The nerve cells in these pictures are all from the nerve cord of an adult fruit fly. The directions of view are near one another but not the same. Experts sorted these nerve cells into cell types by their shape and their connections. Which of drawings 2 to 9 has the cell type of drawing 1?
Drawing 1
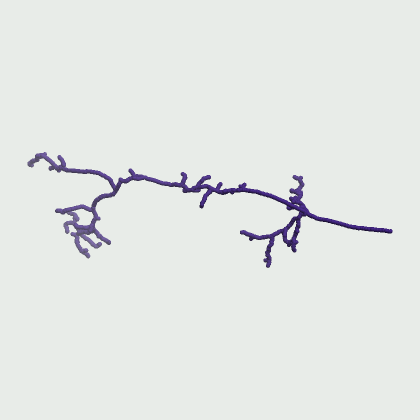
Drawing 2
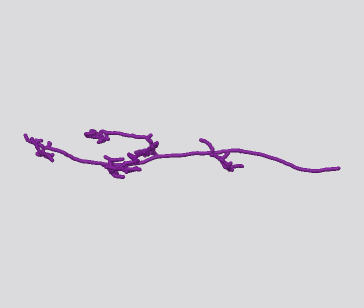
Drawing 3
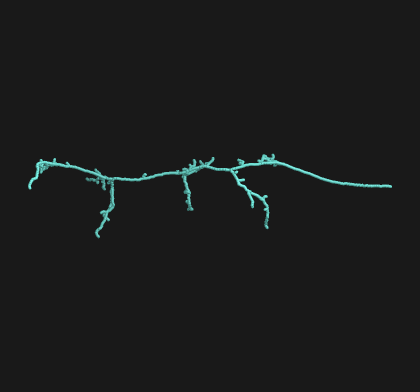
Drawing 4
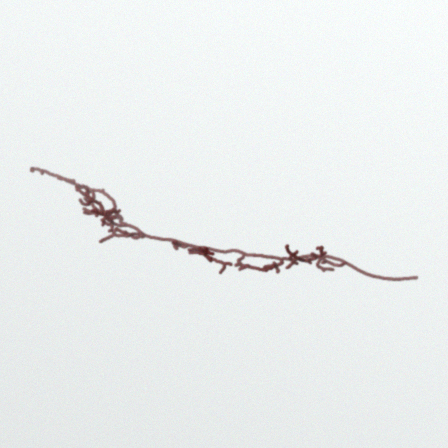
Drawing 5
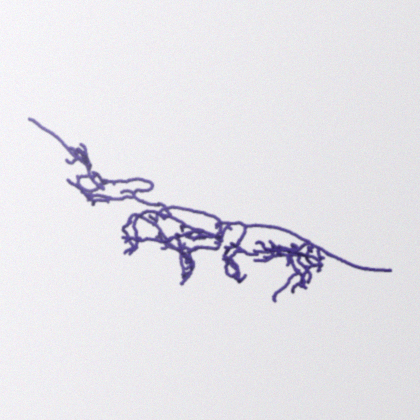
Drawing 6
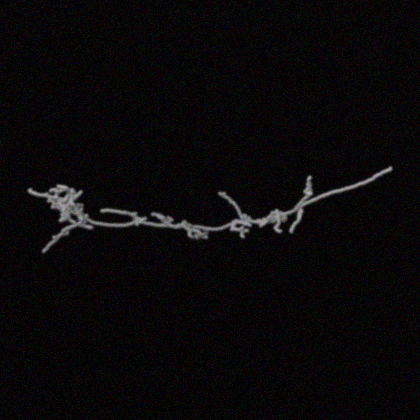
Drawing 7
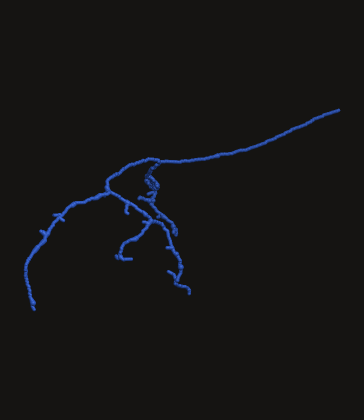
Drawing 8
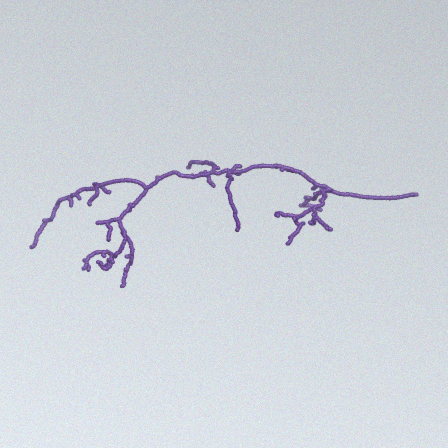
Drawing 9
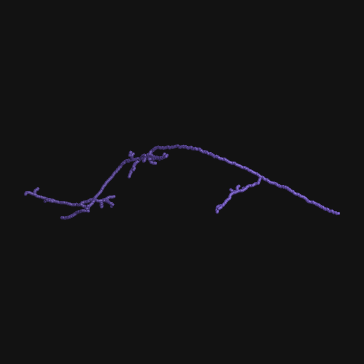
8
